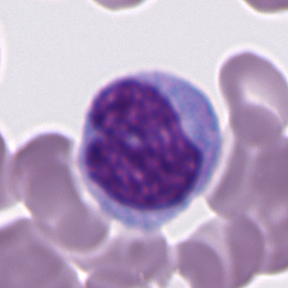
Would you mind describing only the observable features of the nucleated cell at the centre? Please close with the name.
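Outline round, smooth. Nucleus off-centre, toward upper left. Cytoplasm pale blue, forming a rim widest on the right side. Cell: monocyte.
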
